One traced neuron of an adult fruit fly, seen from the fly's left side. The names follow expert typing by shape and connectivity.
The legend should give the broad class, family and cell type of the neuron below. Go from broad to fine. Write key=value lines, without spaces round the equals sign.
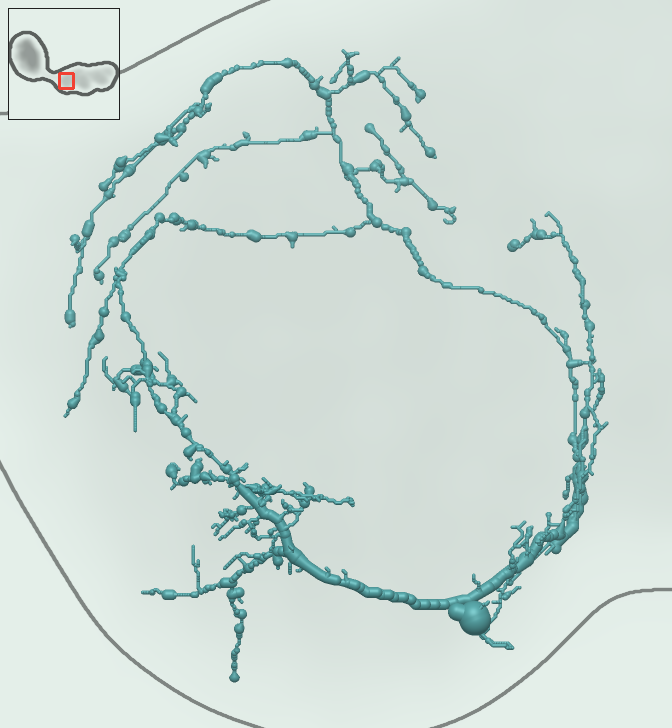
broad_class=nerve-cord intrinsic neuron
family=hemilineage 04B
cell_type=IN04B047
